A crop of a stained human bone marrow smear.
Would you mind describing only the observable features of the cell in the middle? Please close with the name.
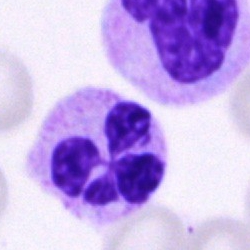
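Roughly round in outline, the cell has dark purple, densely clumped chromatin. No vacuoles are seen in the cytoplasm. This is a segmented neutrophil.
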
